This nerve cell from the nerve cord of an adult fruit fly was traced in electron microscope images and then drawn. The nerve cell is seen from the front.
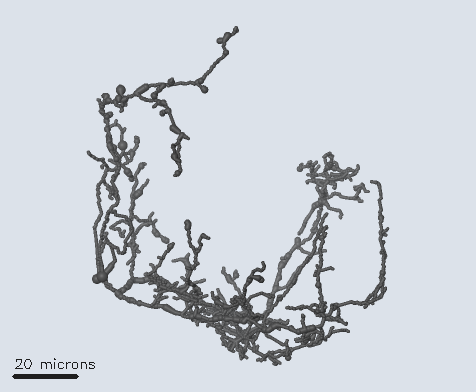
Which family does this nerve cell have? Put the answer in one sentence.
The family is hemilineage 16B.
